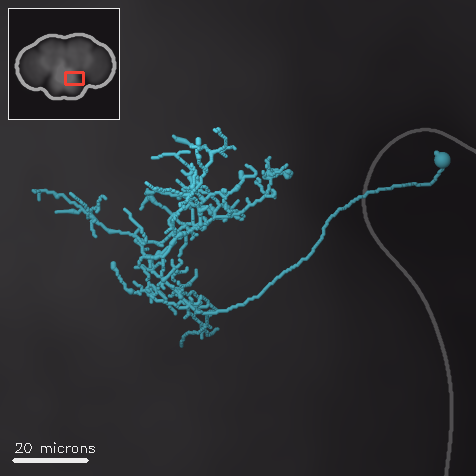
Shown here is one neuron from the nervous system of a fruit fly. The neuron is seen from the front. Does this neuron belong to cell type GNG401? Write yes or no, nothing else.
no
